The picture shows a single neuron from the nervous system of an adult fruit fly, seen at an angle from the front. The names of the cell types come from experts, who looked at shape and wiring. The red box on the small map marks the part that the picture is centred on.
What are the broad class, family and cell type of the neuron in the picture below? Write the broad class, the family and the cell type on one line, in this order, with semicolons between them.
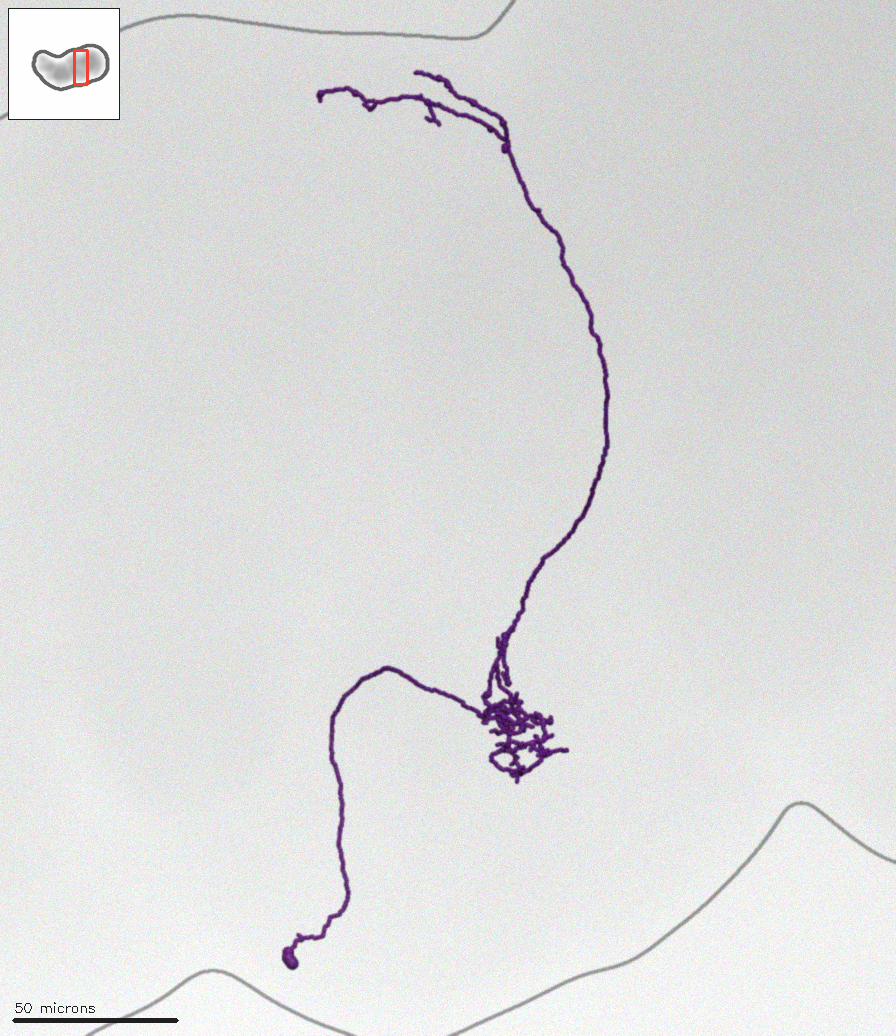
central-brain intrinsic neuron; hemilineage LB5; PRW034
